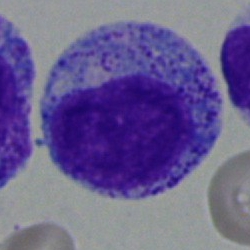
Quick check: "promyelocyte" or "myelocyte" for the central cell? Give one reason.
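It is a promyelocyte. Look first at the cytoplasm: it is pale bluish-grey, with dark purple granules scattered through it.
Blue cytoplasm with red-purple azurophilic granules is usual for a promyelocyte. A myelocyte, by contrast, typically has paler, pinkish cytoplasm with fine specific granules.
Here the cytoplasm is bluish rather than pinkish, which favours promyelocyte. The nucleus sits off-centre in the lower part of the cell, and the widest band of cytoplasm lies above it.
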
